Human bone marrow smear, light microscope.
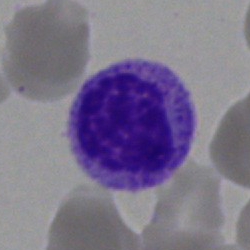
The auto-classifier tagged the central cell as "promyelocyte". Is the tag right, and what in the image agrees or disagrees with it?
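The outline is nearly round, and no vacuoles are seen in the cytoplasm. The chromatin is dark and clumped, with small paler patches; this goes with myelocyte.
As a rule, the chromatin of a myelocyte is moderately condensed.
The cytoplasm is purple-violet rather than blue, which speaks against promyelocyte.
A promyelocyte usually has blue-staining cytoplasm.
The cell is a myelocyte, not a promyelocyte.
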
